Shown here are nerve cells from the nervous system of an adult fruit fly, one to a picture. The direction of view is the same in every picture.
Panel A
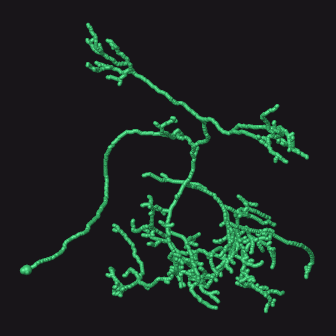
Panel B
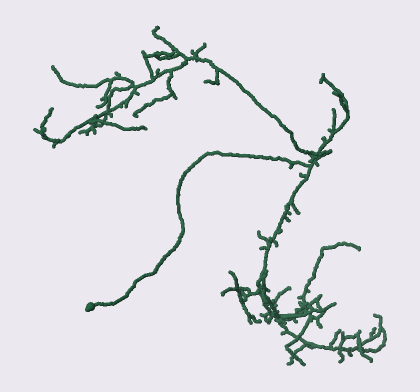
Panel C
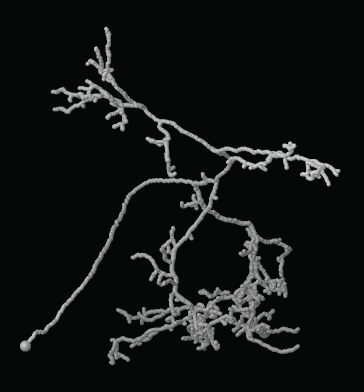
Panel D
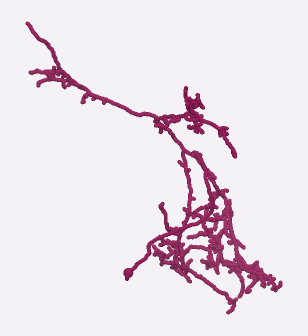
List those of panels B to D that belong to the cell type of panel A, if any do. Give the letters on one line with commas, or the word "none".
C, D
